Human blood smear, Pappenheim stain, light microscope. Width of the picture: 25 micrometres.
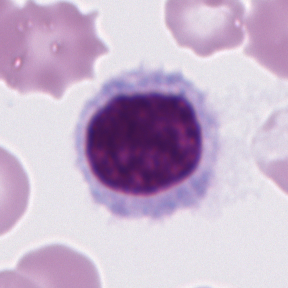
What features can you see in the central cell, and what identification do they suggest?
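Around its whole border the cell is ragged, fringed with many short, fine projections like hairs. Its cytoplasm shows no distinct granules and no clear vacuoles. The nucleus forms a single mass, neither indented nor lobed. This is a hairy cell.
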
